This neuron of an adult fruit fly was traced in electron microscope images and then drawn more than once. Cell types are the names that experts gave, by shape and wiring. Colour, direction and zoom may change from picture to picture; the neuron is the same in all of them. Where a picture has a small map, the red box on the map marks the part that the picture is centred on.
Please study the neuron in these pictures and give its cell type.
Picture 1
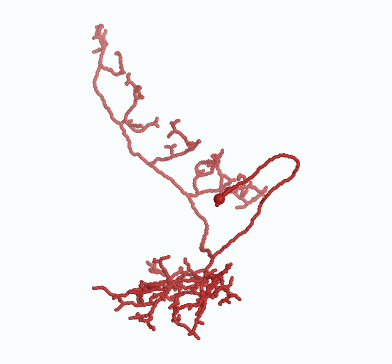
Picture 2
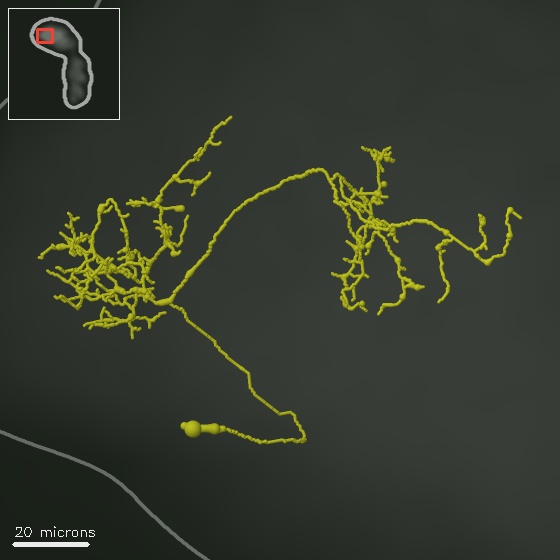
FB6Q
